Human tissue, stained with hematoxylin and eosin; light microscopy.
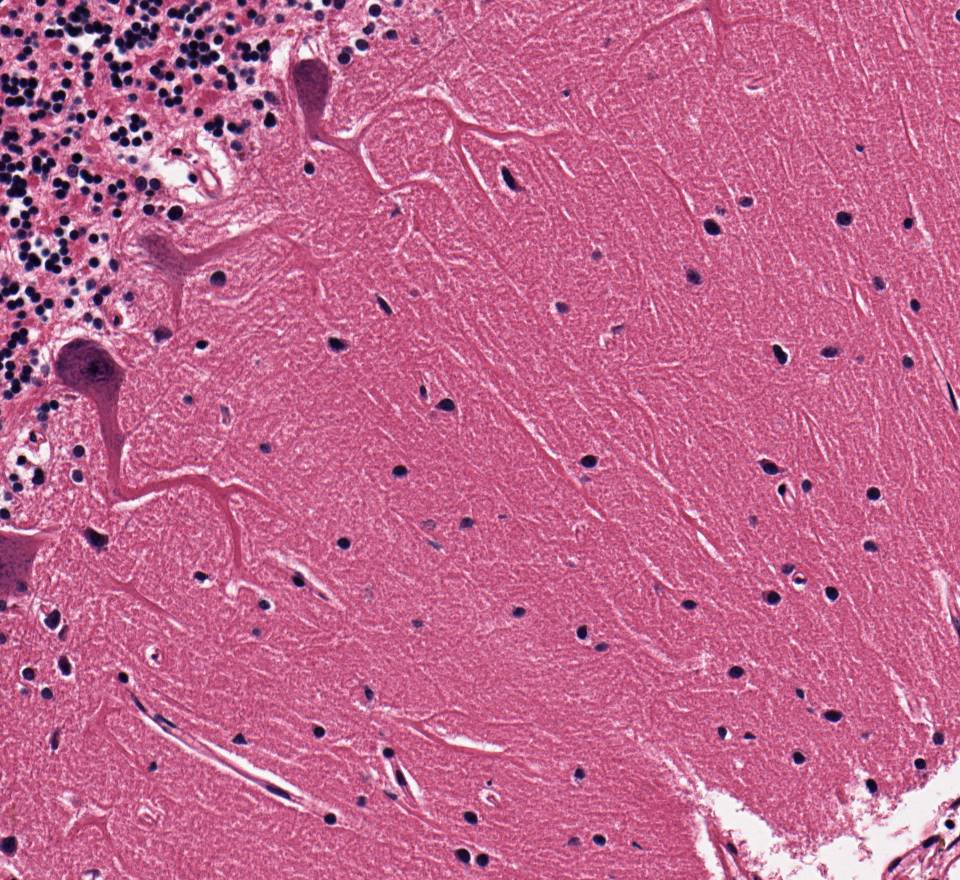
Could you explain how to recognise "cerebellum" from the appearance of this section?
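In this section of cerebellum, a crowded layer of small dark nuclei fills the upper left corner, and a broad pale pink layer with sparse nuclei fills the rest.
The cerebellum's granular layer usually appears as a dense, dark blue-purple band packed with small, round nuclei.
The upper left layer matches this, since its nuclei are small, round and deeply dark-staining. Large flask-shaped Purkinje cells form a single row along its border with the pale layer. The pale layer consists of fine fibrillary pink neuropil with scattered small dark nuclei.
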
